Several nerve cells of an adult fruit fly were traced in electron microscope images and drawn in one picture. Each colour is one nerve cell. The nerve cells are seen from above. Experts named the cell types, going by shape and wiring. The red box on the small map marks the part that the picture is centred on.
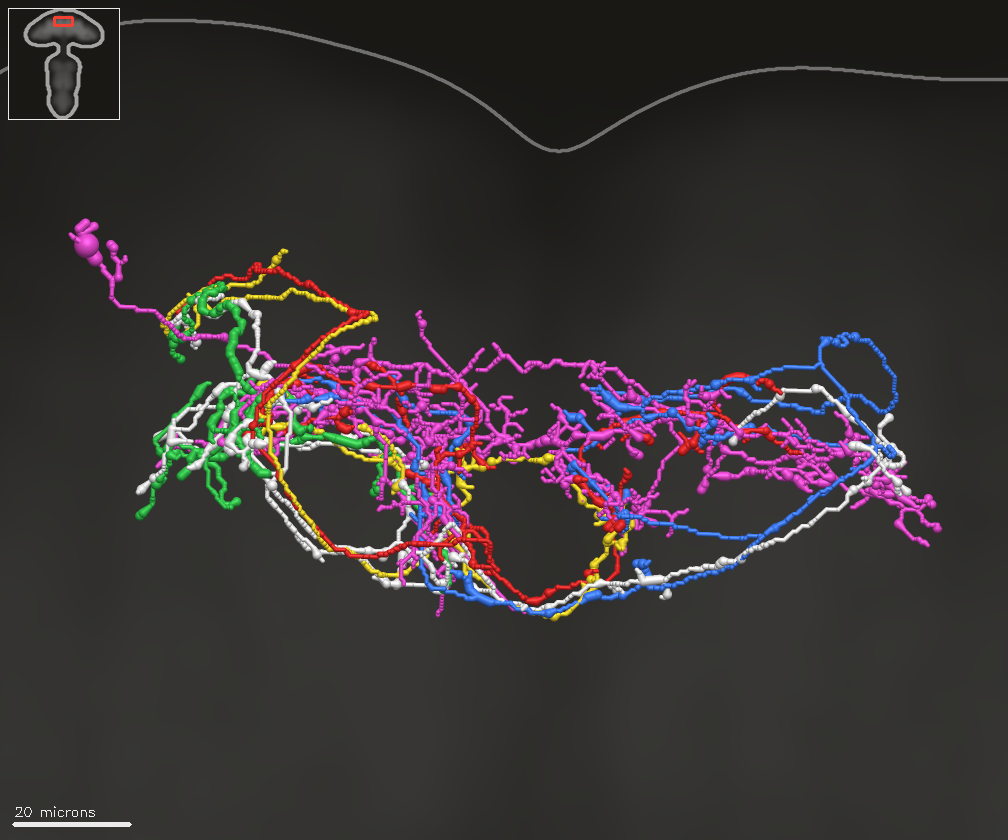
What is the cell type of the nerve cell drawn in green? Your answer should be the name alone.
PhG11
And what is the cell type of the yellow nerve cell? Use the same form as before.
PhG7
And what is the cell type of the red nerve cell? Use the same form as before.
PhG3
